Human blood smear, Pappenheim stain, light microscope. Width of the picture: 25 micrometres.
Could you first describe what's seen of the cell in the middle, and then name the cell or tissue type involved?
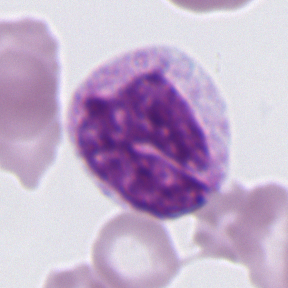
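Smooth, roughly round outline. Thin pale cleft crossing the nucleus diagonally toward the lower right. Fine purple granules scattered through the cytoplasm; no vacuoles seen. Segmented neutrophil.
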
